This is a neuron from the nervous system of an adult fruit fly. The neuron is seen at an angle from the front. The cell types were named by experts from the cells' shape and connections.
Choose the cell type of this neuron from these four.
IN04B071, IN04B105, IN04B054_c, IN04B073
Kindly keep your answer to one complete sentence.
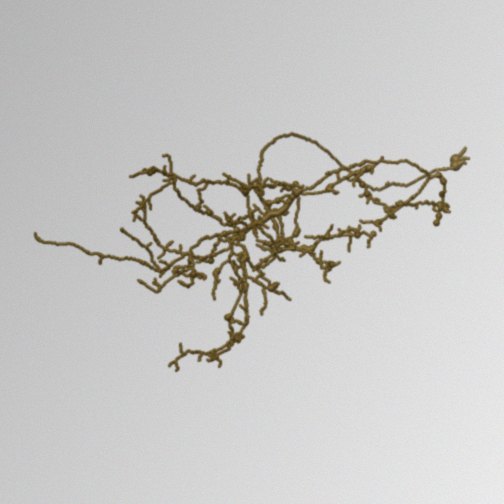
This neuron counts as a member of the cell type IN04B105.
